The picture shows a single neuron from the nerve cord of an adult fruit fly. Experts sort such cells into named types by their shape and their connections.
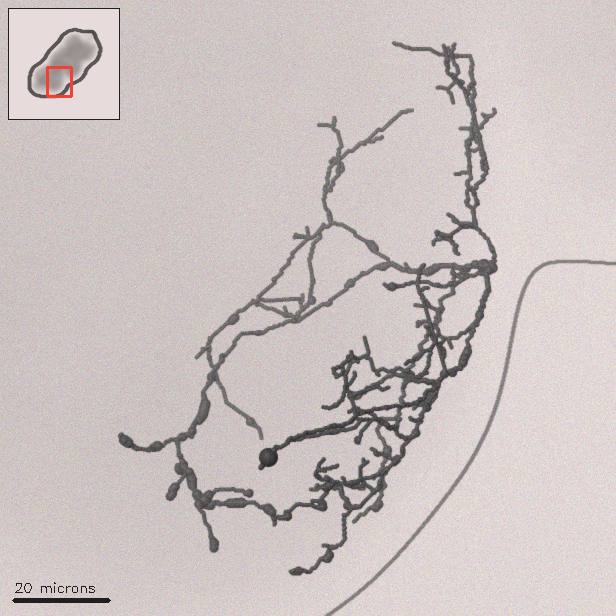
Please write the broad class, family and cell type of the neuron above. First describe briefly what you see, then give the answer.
From top to bottom in the picture it spans about 110 microns. Dozens of branch ends can be seen. It is a nerve-cord intrinsic neuron. Its family is hemilineage 09A. Its cell type is IN09A035.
